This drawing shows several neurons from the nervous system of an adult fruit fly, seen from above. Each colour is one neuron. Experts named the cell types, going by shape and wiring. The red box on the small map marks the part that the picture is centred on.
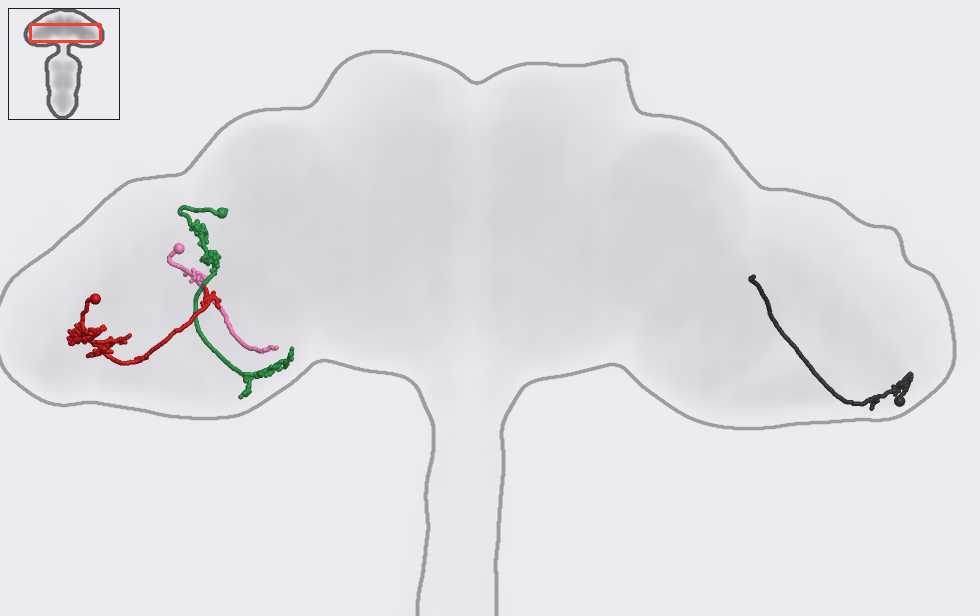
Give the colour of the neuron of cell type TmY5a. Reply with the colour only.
green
